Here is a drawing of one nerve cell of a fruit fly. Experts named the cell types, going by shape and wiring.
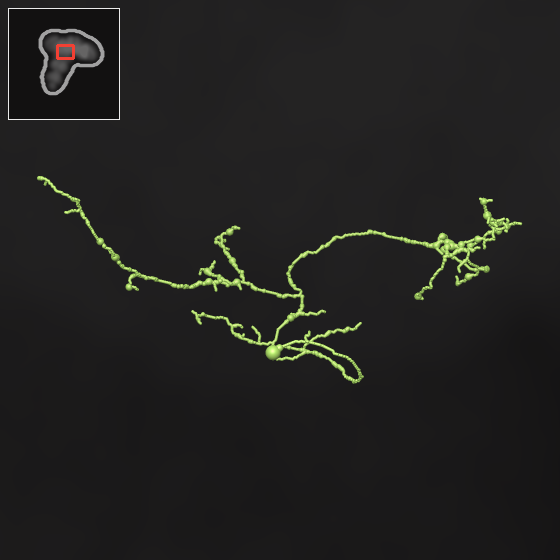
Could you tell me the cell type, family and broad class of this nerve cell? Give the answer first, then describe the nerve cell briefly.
The cell type is CB2720. The family is hemilineage SMPpd1. Its broad class is central-brain intrinsic neuron. As drawn here it is wider than it is tall.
